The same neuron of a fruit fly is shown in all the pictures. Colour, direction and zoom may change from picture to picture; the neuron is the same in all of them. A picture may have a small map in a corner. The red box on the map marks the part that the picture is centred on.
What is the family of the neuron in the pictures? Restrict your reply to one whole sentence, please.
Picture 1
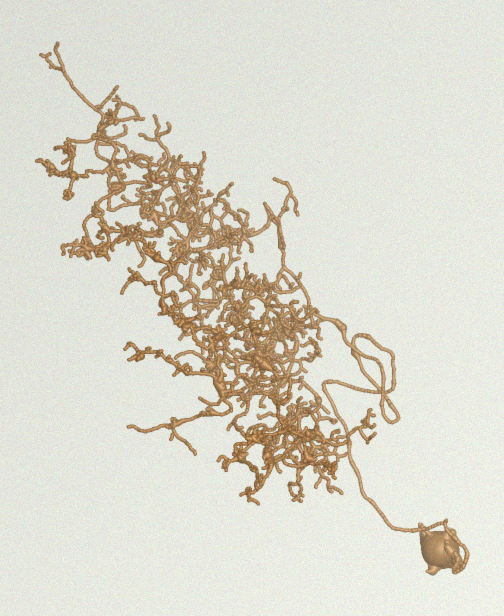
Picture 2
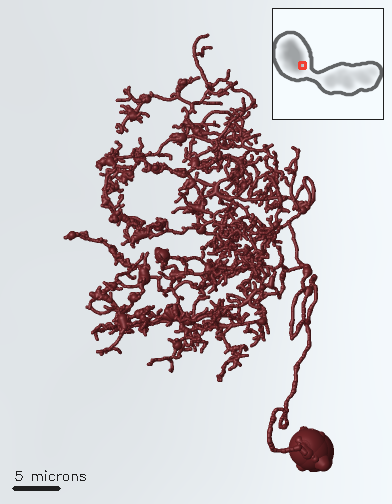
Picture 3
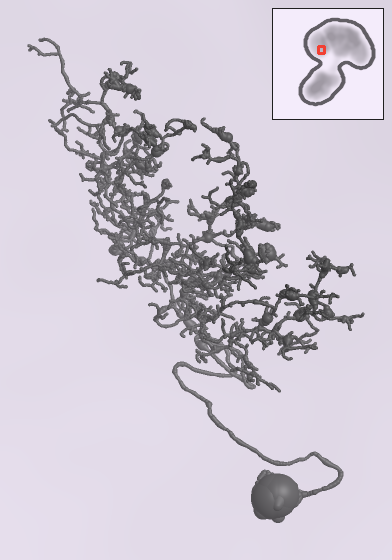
When grouped by family, this neuron is LPi.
